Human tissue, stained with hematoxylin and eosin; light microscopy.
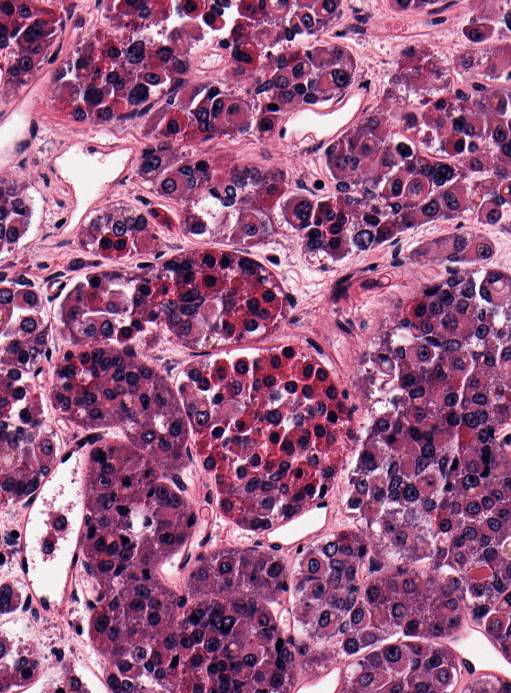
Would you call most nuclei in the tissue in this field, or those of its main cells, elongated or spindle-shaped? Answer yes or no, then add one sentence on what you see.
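No. The cells in the nests are polygonal with round, dark, mostly centrally placed nuclei.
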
